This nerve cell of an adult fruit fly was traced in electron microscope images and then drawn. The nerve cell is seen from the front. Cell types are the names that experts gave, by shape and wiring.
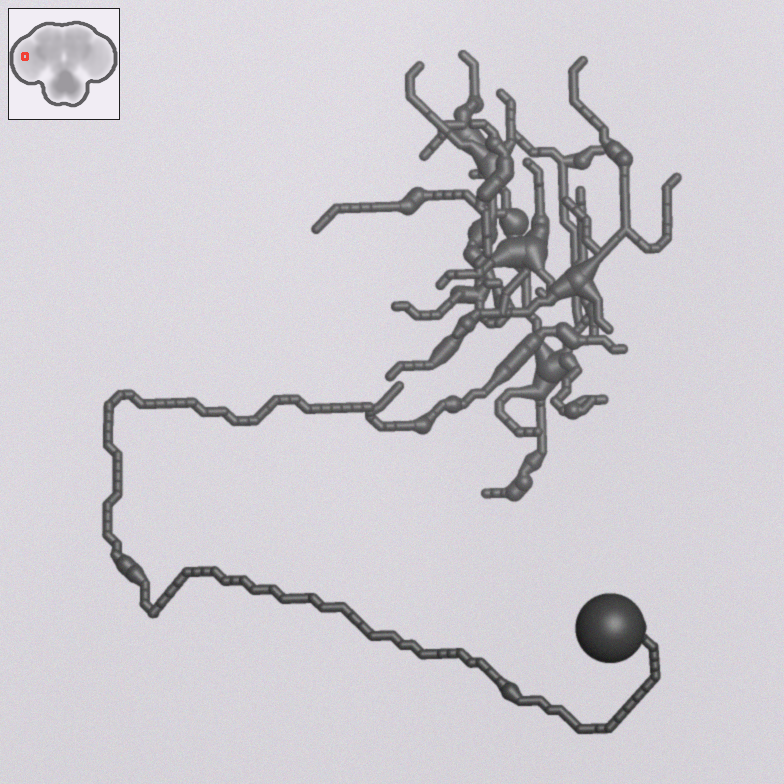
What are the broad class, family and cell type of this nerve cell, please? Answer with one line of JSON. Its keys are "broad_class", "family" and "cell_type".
{"broad_class": "optic-lobe intrinsic neuron", "family": "Cm", "cell_type": "Cm4"}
